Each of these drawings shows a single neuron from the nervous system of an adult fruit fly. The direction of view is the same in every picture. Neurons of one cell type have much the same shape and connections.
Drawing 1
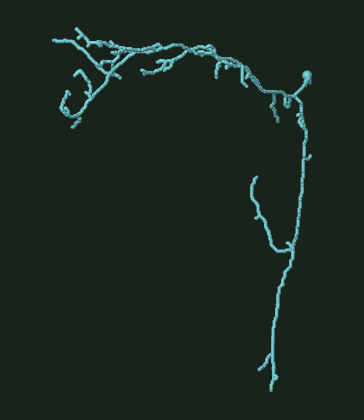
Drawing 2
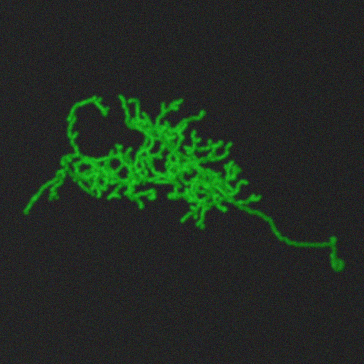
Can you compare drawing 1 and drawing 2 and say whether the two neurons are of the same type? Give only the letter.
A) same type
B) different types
B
